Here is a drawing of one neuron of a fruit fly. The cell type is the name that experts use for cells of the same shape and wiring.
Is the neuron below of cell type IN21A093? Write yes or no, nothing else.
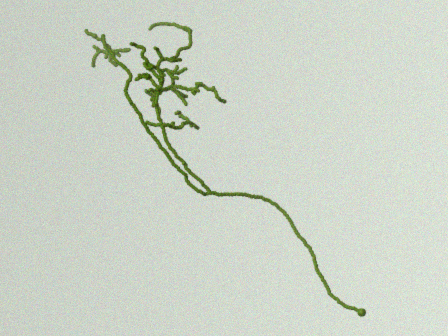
yes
